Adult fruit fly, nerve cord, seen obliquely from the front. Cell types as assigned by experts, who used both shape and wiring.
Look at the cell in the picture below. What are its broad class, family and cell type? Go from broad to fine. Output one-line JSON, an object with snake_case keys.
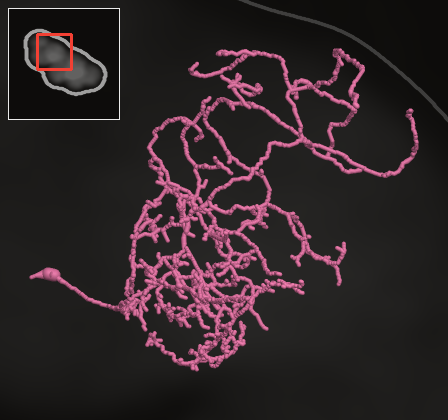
{"broad_class": "nerve-cord intrinsic neuron", "family": "hemilineage 04B", "cell_type": "IN04B075"}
